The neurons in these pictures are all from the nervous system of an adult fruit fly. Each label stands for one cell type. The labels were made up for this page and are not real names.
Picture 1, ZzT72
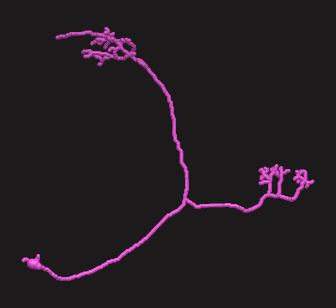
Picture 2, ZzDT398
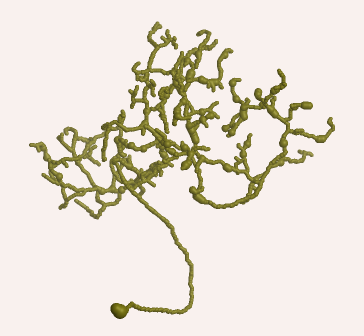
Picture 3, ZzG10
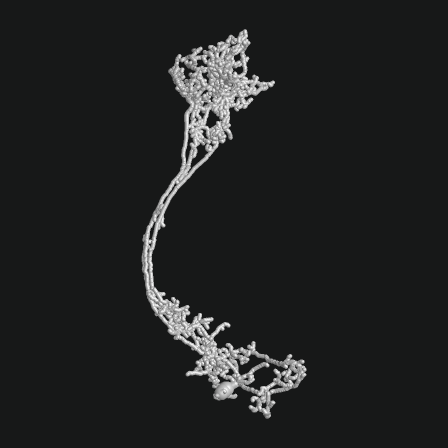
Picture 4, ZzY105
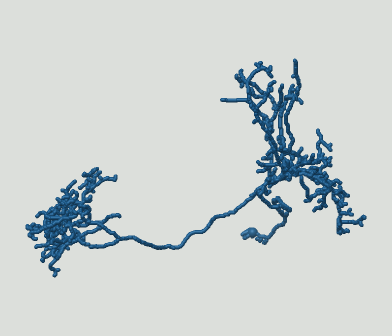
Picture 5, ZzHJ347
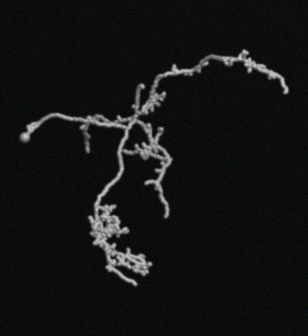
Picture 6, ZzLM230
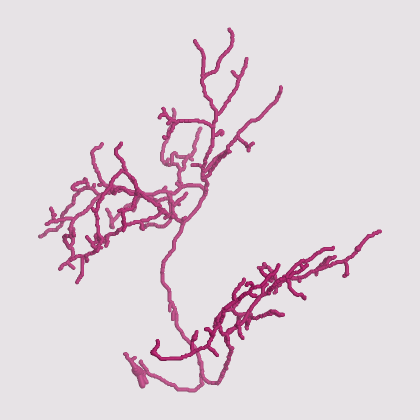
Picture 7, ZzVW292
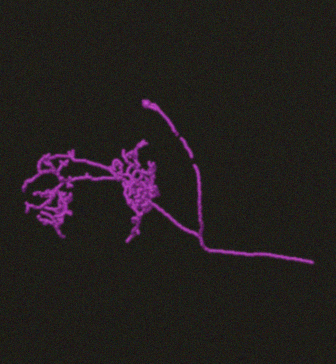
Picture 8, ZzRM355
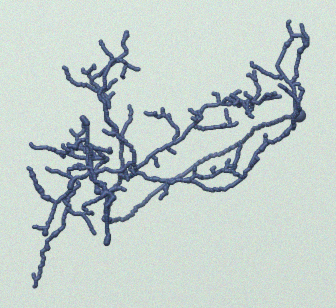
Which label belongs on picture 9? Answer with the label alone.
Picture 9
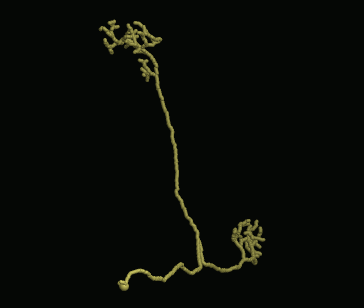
ZzT72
